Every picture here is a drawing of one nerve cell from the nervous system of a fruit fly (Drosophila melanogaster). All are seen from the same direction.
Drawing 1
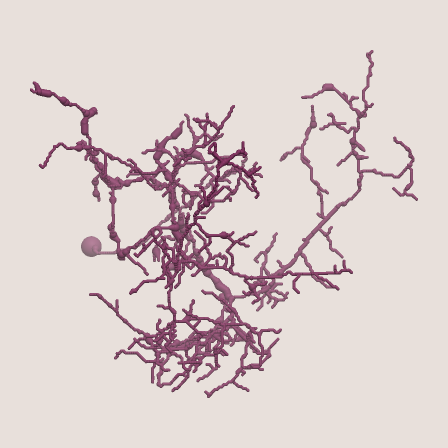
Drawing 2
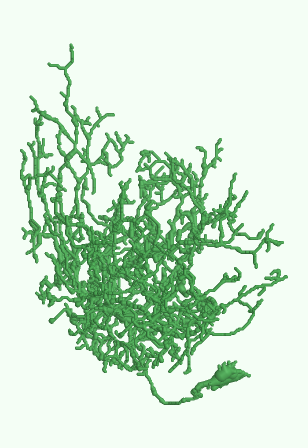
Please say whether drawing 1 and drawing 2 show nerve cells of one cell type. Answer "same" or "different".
different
